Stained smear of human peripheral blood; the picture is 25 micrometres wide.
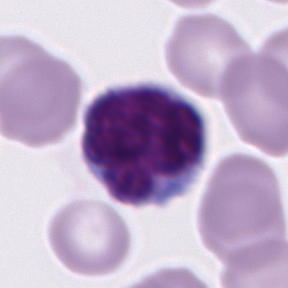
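Typical lymphocyte, from a blood smear. Look along the lower edge, where the pale blue cytoplasm shows mainly as a narrow crescent. You won't find any distinct granules in it. And in the nucleus, notice that no nucleoli are visible.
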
